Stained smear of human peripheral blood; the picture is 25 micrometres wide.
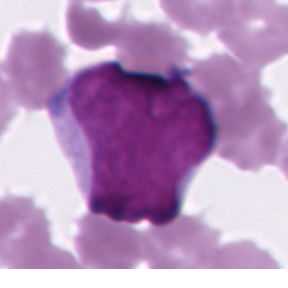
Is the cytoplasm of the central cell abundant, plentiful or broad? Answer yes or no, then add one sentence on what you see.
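No. The cytoplasm is scant, forming only a narrow rim beside the nucleus.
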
